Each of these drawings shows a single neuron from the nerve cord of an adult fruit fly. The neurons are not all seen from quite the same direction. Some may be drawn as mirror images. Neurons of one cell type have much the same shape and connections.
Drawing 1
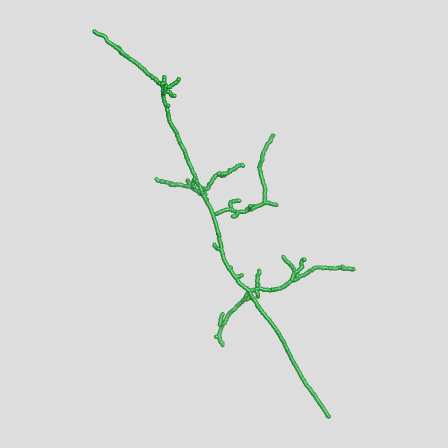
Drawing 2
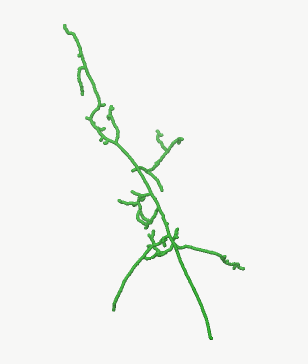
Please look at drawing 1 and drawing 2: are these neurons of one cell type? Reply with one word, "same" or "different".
different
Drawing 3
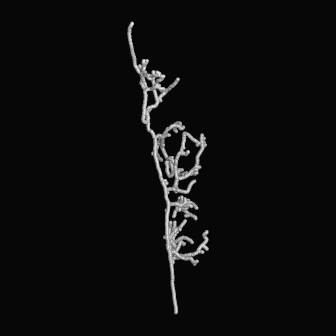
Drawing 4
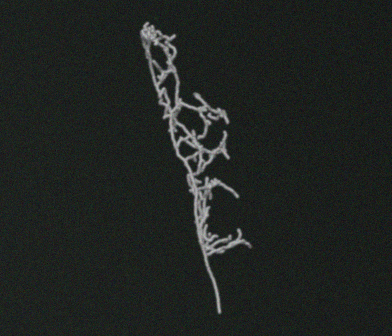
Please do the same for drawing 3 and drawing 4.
same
